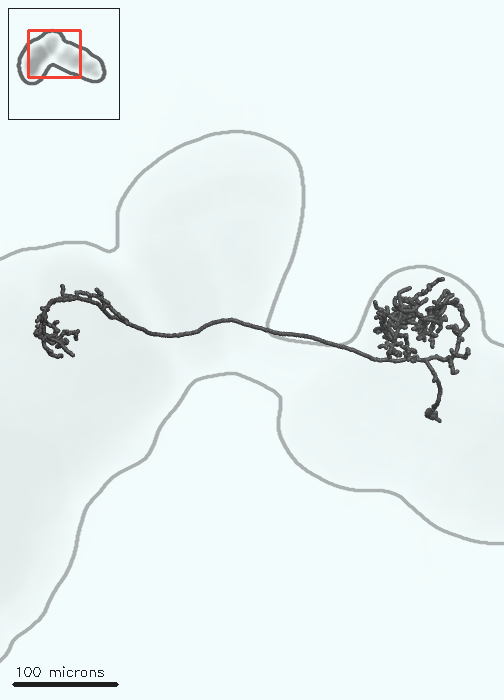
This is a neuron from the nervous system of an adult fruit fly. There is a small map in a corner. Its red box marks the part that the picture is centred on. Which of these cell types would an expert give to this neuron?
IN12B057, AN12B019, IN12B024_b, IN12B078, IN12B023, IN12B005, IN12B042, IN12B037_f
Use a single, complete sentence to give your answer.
It is as AN12B019 that this neuron is typed.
